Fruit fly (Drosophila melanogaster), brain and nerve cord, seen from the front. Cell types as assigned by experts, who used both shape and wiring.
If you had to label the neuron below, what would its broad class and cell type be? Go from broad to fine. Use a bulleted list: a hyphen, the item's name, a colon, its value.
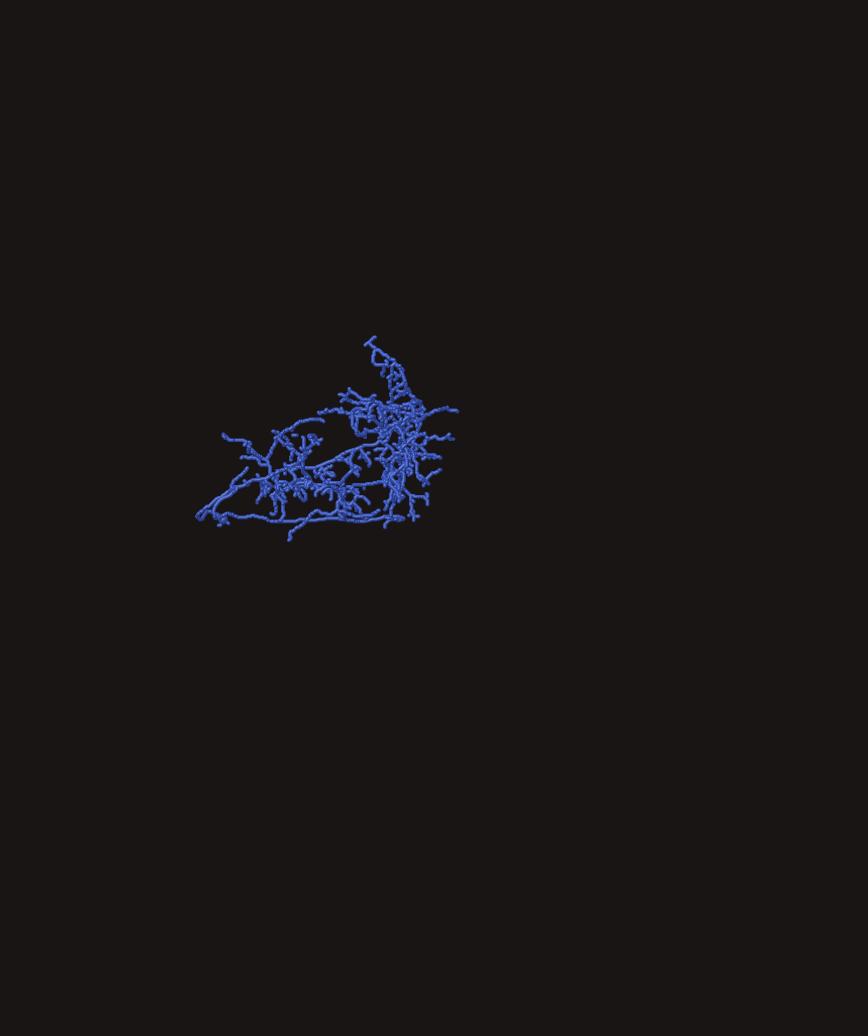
- broad class: central-brain intrinsic neuron
- cell type: IB058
